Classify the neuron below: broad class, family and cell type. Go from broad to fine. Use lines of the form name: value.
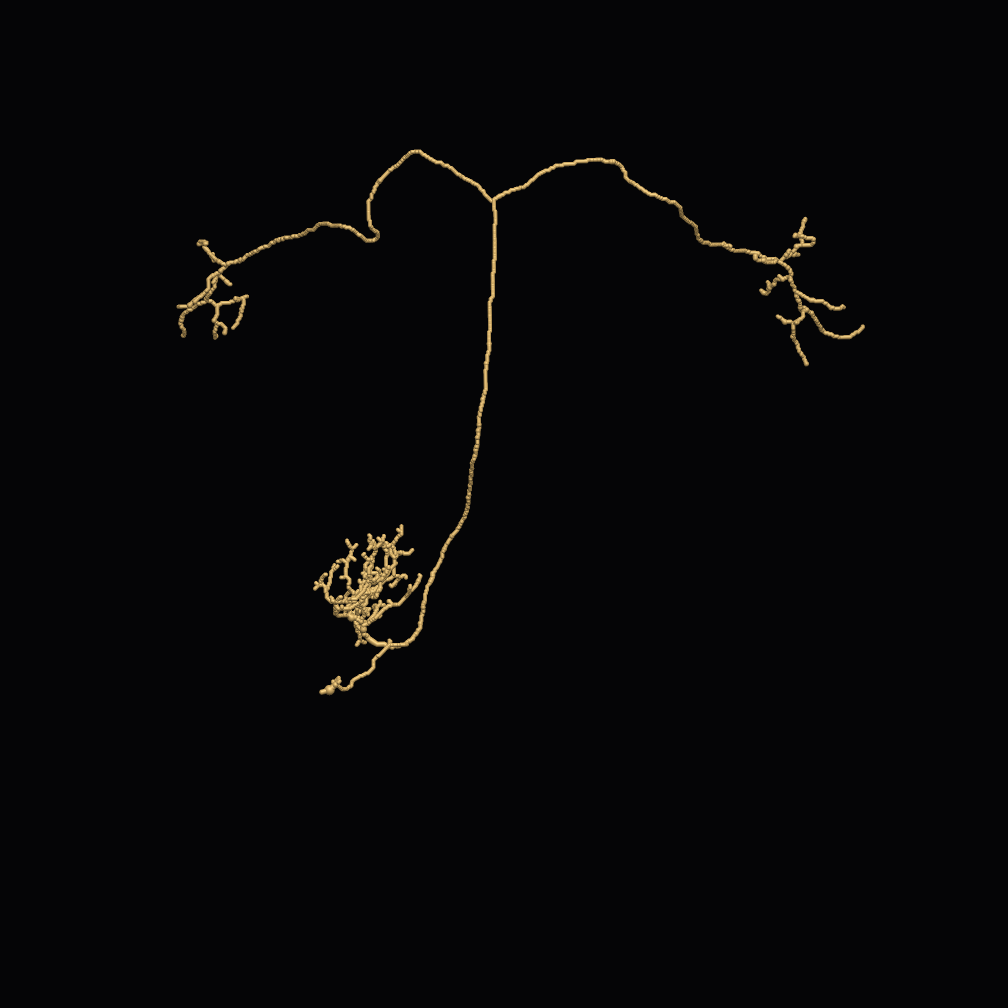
broad class: central-brain intrinsic neuron
family: hemilineage FLAa2
cell type: CB0650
